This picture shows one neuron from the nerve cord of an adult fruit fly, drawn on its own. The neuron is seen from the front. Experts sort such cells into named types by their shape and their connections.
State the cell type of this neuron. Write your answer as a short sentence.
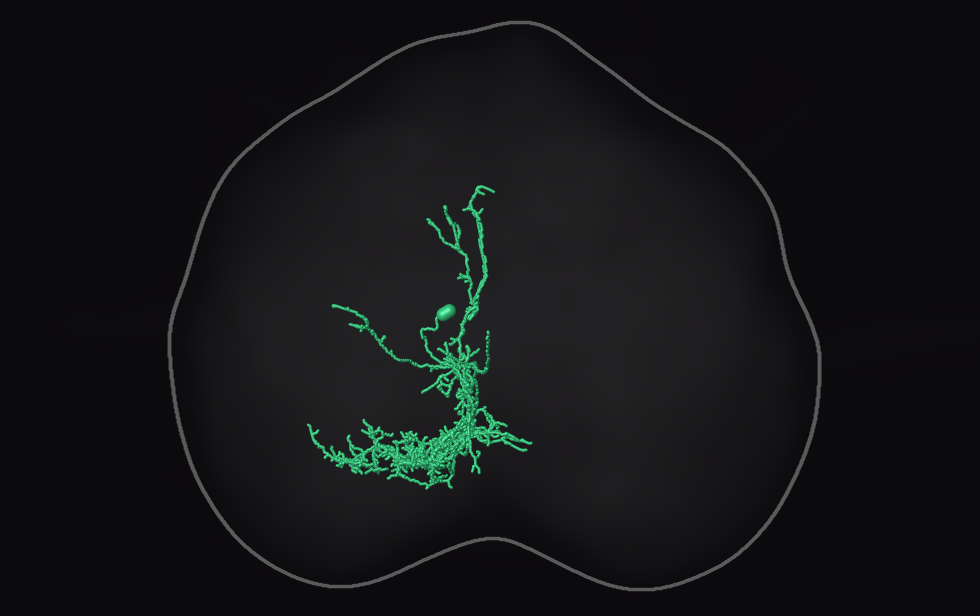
The cell type is AN17A047.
